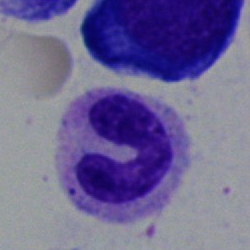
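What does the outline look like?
Round, I'd say, with a smooth edge.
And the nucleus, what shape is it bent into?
A C, opening to the left; its chromatin is dark purple and fairly condensed, and I see no nucleoli.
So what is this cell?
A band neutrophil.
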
